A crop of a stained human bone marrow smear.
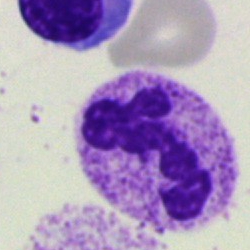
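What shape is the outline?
Oval and smooth.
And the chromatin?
Dark purple and densely clumped.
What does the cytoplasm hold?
It is abundant and pale lilac, evenly filled with fine violet granules.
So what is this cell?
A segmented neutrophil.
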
